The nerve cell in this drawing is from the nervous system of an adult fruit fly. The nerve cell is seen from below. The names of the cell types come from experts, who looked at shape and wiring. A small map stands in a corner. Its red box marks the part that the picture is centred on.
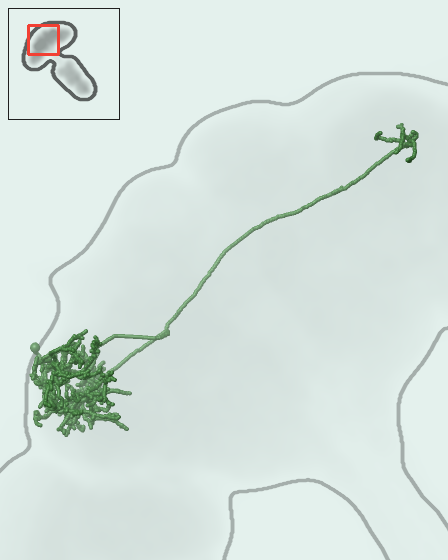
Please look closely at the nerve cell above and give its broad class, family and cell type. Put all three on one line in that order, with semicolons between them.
central-brain intrinsic neuron; hemilineage VLPl&d1_dorsal; AVLP235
